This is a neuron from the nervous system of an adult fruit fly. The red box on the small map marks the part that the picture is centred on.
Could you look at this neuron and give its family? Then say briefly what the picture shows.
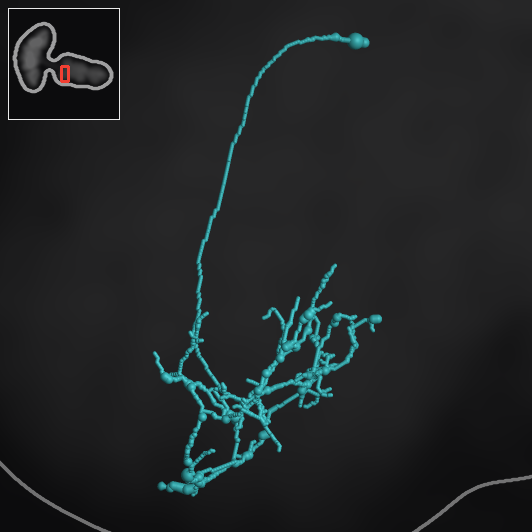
The family is hemilineage 13B. Its broad class is nerve-cord intrinsic neuron. It lies in the nerve cord. Dozens of branch ends can be seen.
